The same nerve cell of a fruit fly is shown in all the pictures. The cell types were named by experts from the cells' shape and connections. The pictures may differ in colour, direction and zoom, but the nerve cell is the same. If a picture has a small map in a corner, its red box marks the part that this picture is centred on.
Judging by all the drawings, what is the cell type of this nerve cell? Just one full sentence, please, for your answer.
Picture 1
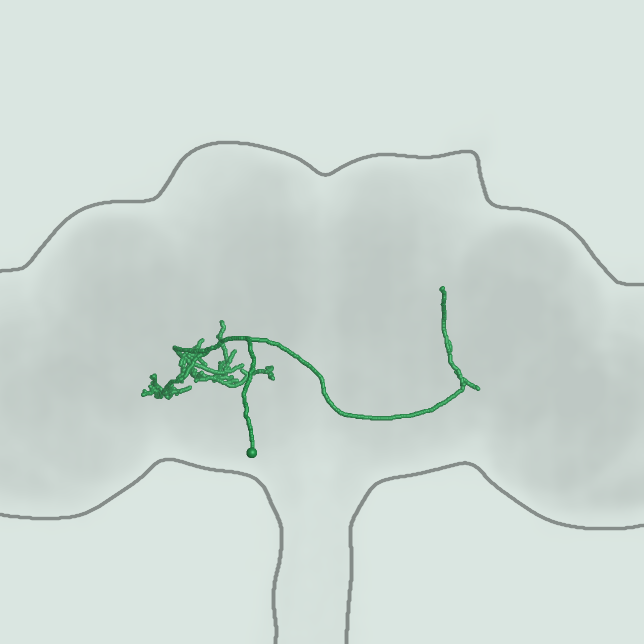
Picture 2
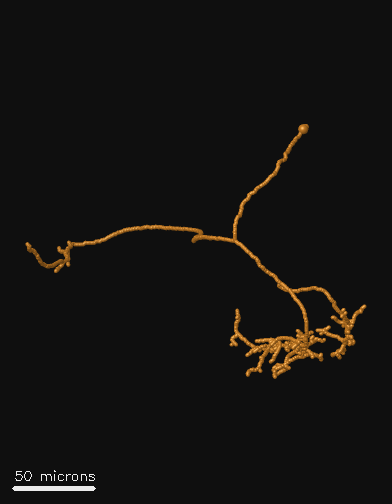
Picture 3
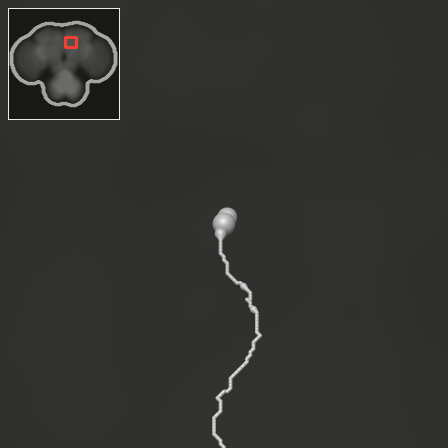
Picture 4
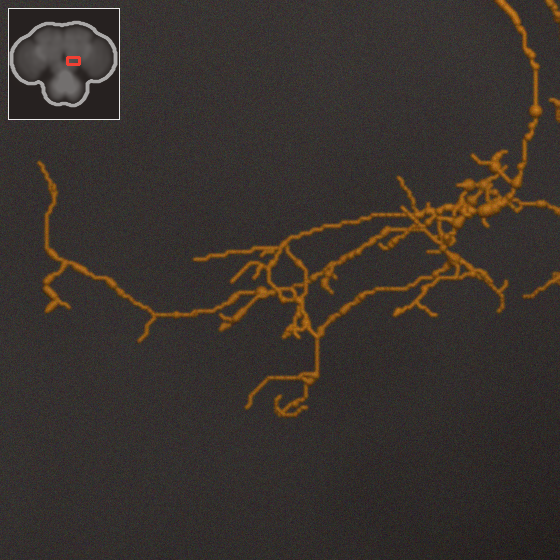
This nerve cell is a cell of type CB1493.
